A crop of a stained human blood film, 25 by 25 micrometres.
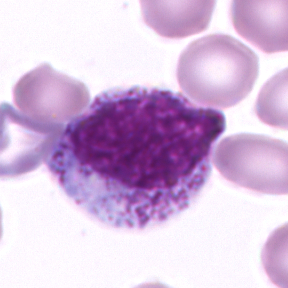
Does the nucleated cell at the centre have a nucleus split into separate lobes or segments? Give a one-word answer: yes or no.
No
